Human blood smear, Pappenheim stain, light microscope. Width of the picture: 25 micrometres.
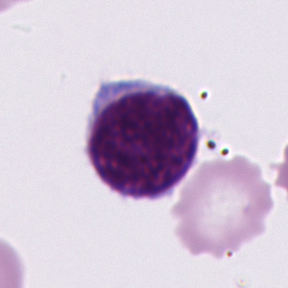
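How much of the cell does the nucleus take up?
About 80% of its area; it's round, about 9 micrometres across, and sits off-centre toward the lower right.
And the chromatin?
Dark purple and coarsely clumped.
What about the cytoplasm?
Pale blue, just a thin rim, widest at the upper left.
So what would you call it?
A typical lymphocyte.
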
